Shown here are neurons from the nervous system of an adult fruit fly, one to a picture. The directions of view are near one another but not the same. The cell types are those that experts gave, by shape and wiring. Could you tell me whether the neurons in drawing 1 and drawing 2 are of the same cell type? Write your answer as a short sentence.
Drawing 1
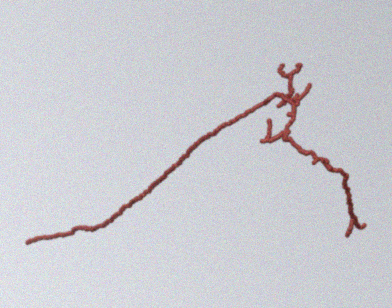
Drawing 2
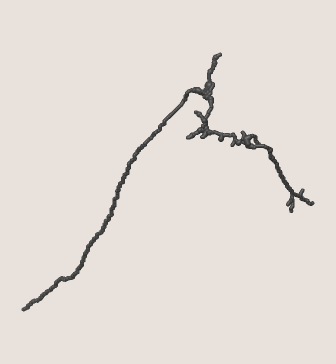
They are of the same cell type.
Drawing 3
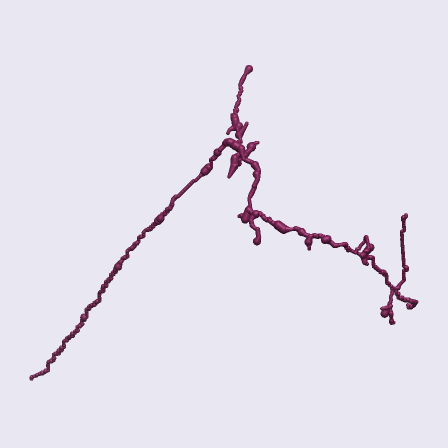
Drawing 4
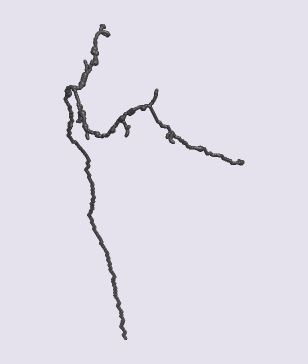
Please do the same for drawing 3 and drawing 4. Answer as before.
They are of the same cell type.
